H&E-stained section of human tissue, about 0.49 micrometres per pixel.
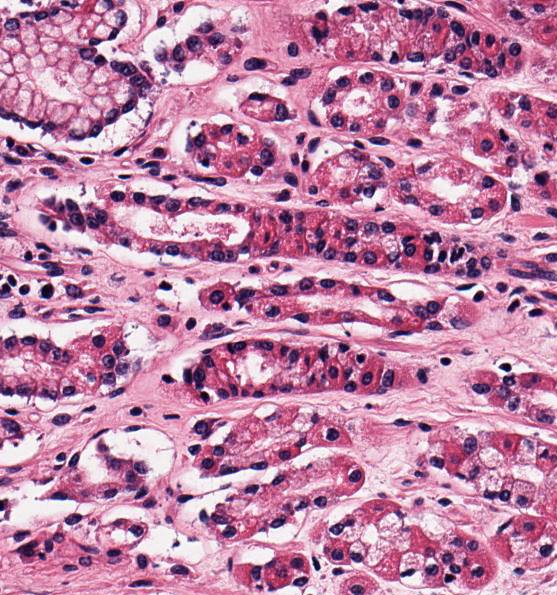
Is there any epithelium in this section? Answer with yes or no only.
Yes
